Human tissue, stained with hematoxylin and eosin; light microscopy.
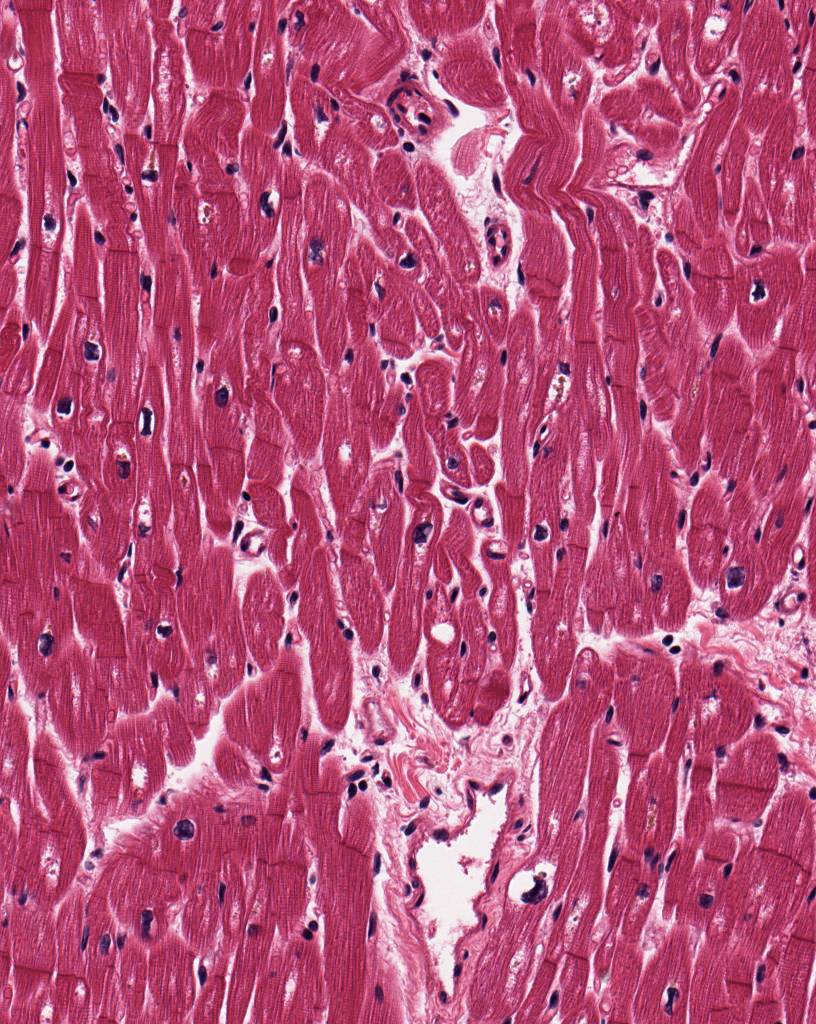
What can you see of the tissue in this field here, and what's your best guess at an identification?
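Many muscle fibres branch and join neighbouring fibres. Cardiac muscle cell nuclei sit centrally in the fibres; many are large and darkly stained. Pale zones at the poles of some nuclei hold fine golden-brown granules. This is the left ventricle of the heart.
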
